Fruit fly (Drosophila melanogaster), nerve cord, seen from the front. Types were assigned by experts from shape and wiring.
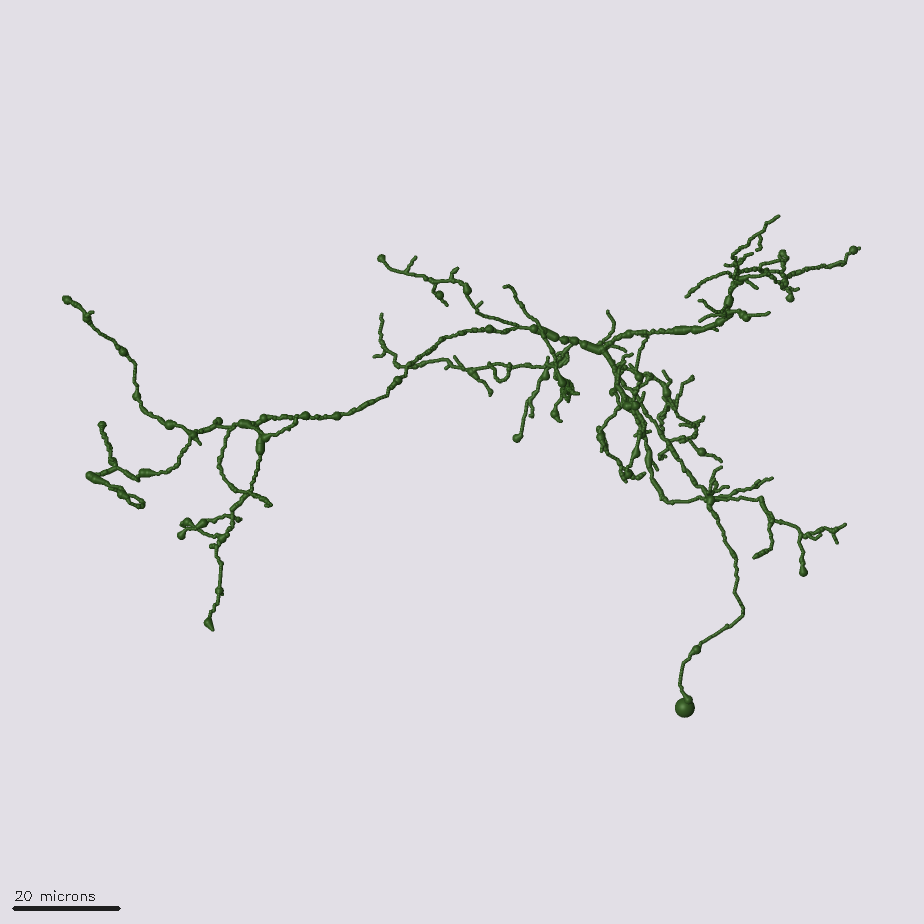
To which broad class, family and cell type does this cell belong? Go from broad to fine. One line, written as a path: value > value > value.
nerve-cord intrinsic neuron > hemilineage 12B > IN12B070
